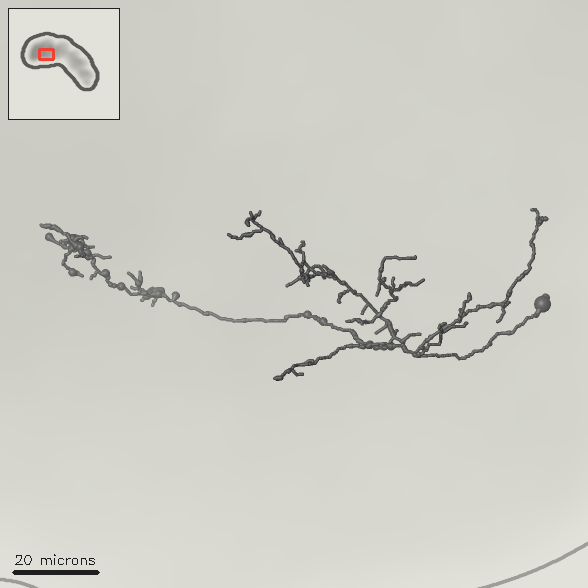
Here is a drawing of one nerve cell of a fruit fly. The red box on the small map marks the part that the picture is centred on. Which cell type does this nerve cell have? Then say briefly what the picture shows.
Its cell type is CB1556. This is a central-brain intrinsic neuron. Its cell body lies on the right of the picture. By the scale bar it is about 120 microns wide in this view. Dozens of branch ends can be seen.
